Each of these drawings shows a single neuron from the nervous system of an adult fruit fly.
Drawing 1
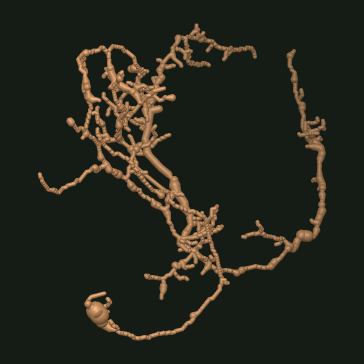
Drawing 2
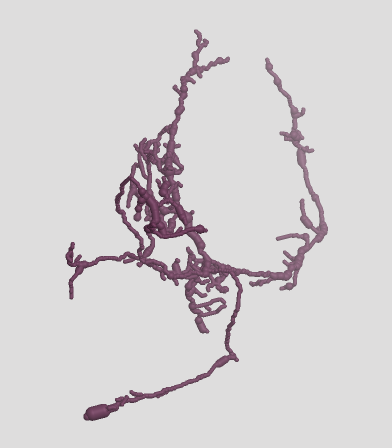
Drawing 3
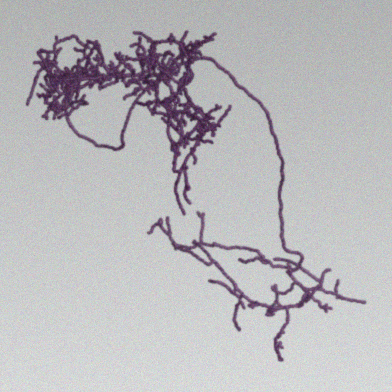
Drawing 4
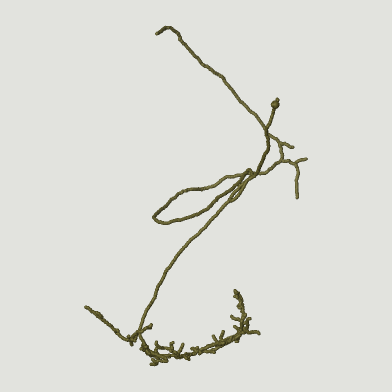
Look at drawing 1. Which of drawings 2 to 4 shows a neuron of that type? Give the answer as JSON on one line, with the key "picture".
{"picture": 2}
